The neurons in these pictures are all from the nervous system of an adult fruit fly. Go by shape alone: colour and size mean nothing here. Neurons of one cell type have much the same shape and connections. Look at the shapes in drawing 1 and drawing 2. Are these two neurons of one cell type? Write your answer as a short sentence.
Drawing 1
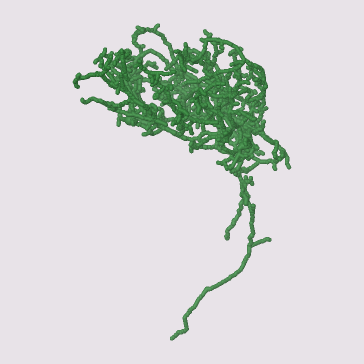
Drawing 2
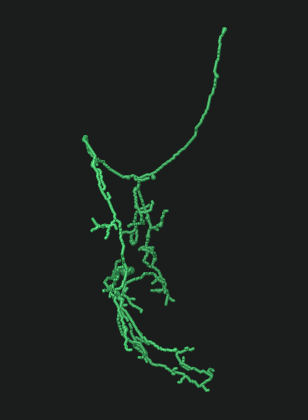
They are of different cell types.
